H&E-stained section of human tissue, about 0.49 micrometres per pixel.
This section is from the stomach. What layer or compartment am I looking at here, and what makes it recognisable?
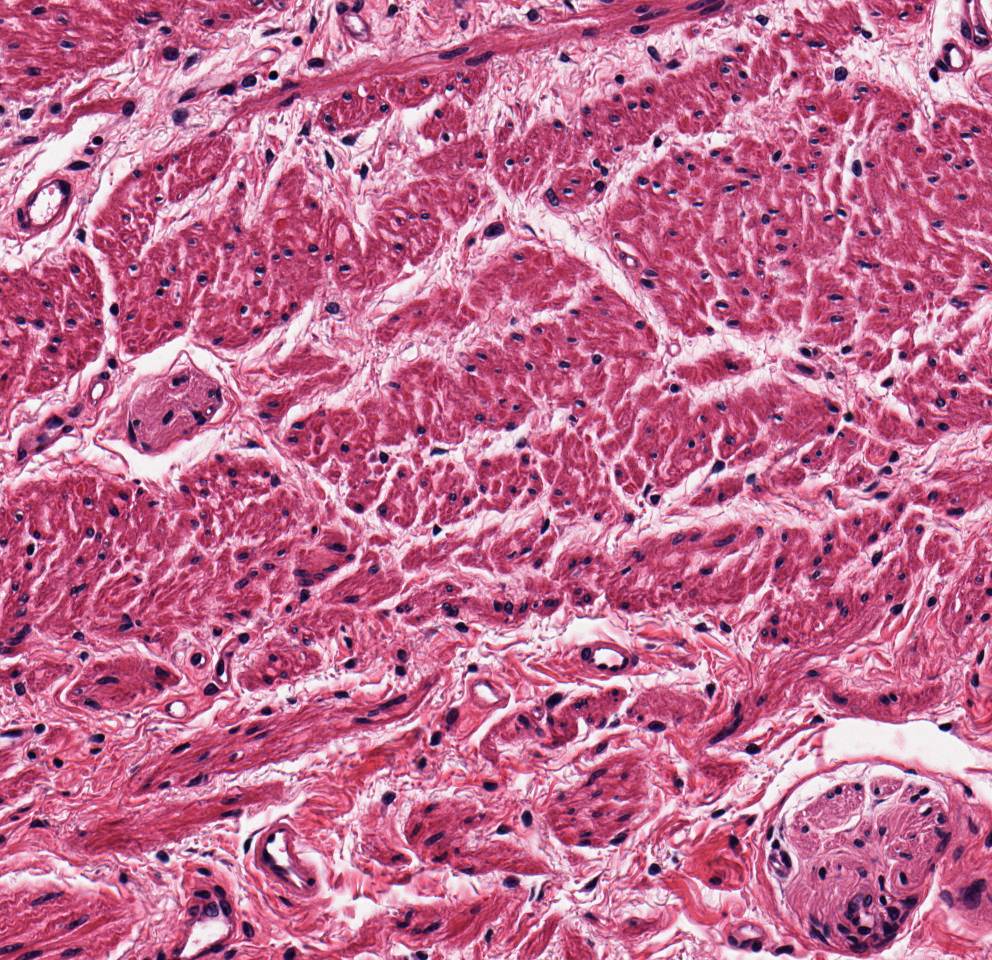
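Smooth muscle makes up this field. Check one: irregular bundles cut in different planes fill most of it, parted by narrow connective tissue strands. Check two: small, dark, oval to elongated nuclei sit singly and well apart. Check three: bright pink, finely fibrillar cytoplasm without cross-striations.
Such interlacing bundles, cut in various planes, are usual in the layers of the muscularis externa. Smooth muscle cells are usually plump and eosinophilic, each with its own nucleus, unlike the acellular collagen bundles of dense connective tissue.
Lower right corner: a rounded nerve bundle with paler, wavy purplish-pink fibres and scattered nuclei.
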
